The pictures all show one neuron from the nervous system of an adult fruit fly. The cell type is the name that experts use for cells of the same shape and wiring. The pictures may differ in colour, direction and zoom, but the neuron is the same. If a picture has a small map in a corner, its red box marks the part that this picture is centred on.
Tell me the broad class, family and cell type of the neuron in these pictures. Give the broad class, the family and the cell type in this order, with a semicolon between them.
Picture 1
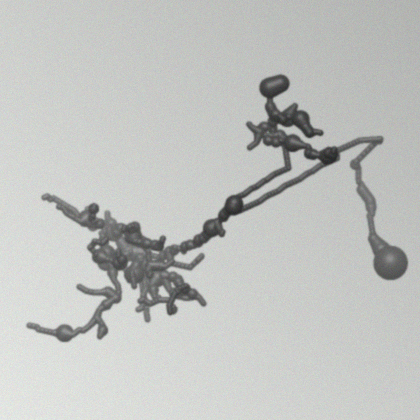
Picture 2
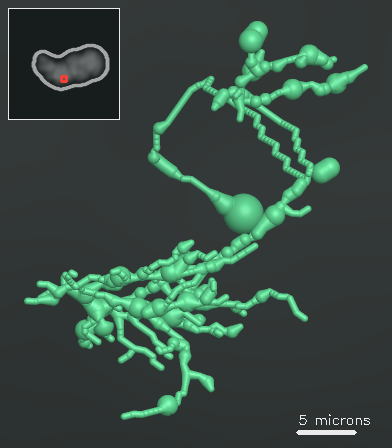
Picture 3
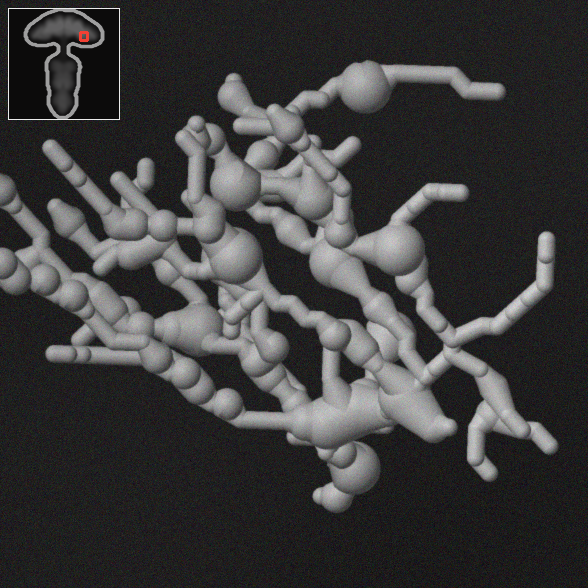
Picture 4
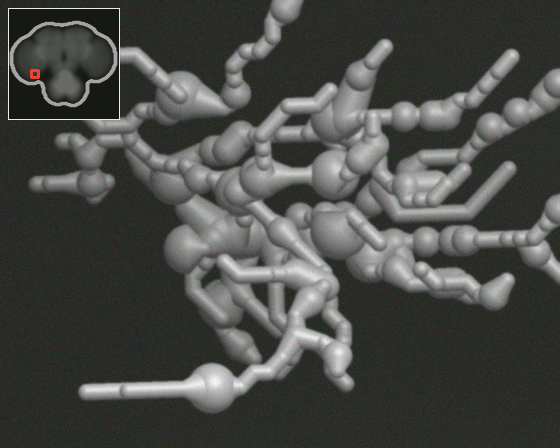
optic-lobe intrinsic neuron; T; T4b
